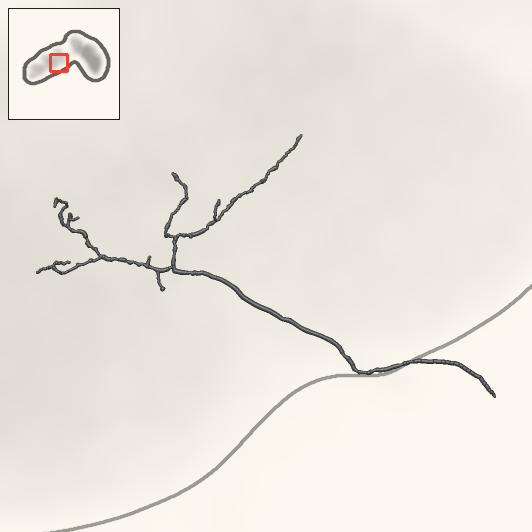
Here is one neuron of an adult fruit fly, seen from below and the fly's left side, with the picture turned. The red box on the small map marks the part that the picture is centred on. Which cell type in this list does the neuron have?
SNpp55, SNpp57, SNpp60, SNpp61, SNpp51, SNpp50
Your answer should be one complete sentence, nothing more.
This neuron is recognized as the cell type SNpp61.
